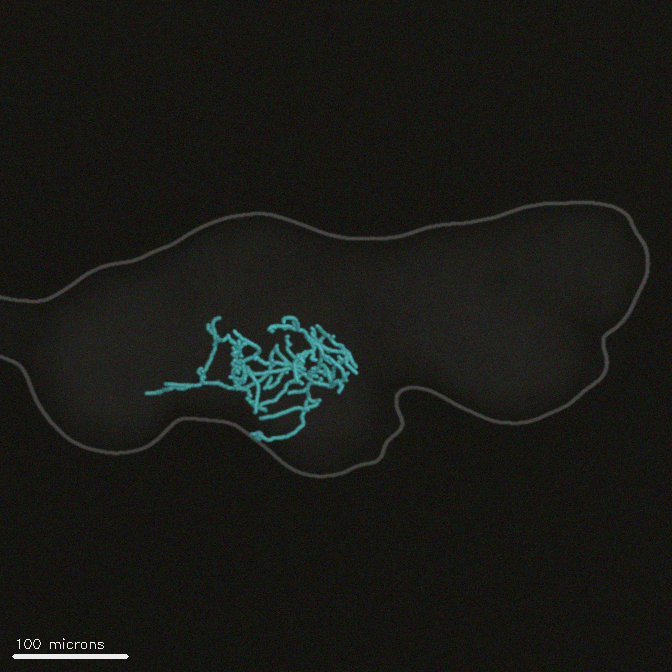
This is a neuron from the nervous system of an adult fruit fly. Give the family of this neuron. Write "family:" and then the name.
family: hemilineage 05B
